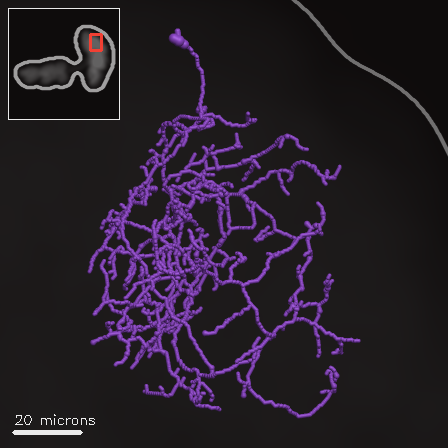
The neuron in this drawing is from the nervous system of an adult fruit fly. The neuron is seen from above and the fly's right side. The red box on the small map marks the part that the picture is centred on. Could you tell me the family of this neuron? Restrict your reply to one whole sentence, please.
The neuron is sorted into family hemilineage VLPl4_anterior.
